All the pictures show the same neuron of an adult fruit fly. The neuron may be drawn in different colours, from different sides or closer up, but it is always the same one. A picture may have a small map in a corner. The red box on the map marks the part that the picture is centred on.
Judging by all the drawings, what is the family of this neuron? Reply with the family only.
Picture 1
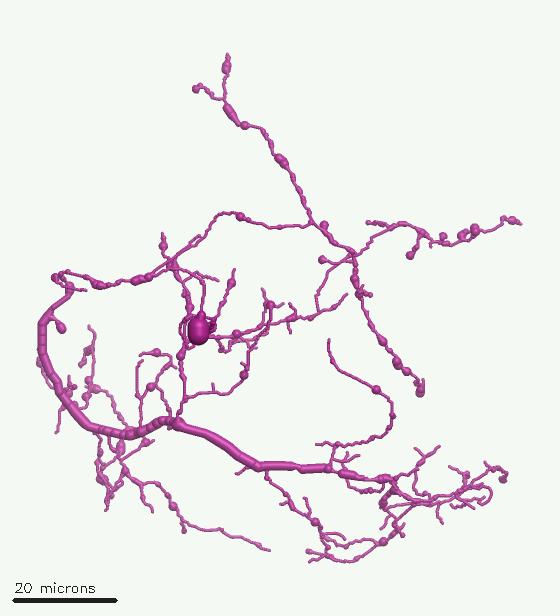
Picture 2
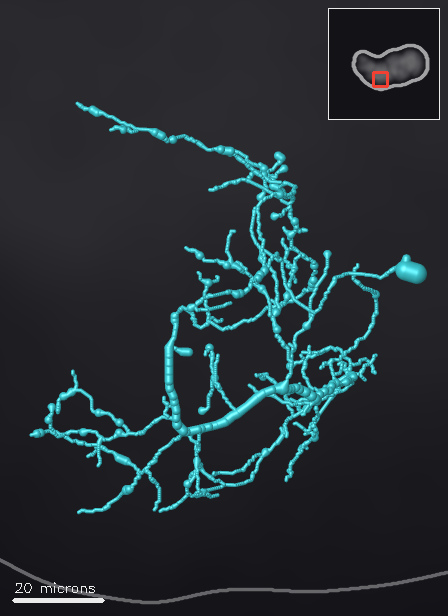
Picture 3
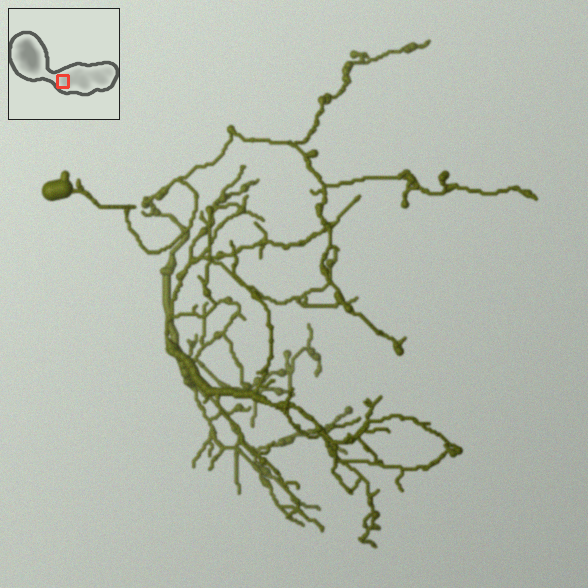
hemilineage 16B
